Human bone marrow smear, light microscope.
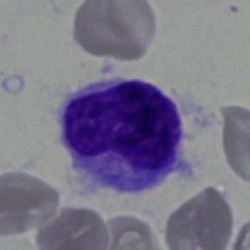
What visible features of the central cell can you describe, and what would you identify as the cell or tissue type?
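Nucleus fills most of cell; outline somewhat irregular, bumpy. Chromatin dense, dark purple. Widest band of cytoplasm below nucleus. Cell: hairy cell.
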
